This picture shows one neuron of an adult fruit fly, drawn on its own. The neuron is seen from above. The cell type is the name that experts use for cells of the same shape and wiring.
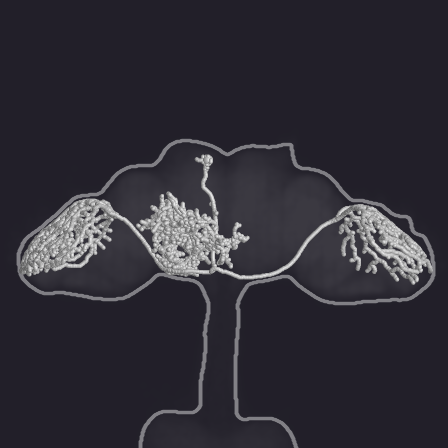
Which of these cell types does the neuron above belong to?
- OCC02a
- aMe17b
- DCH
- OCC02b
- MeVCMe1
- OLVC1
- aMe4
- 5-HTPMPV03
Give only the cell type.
MeVCMe1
